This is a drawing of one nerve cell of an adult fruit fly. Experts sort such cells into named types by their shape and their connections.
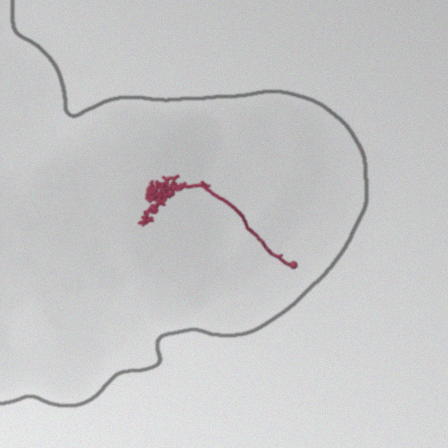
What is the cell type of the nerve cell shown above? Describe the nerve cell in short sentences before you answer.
As drawn here it is wider than it is tall. This is an optic-lobe intrinsic neuron. Its cell type is Tm24.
